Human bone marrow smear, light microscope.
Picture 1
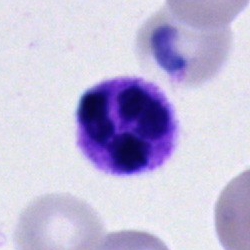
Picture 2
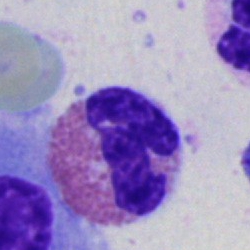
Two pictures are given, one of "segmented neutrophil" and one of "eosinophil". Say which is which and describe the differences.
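Picture 1 shows a segmented neutrophil, and picture 2 an eosinophil. First, the cytoplasm: it is violet-purple in picture 1, but packed with pink-red granules in picture 2.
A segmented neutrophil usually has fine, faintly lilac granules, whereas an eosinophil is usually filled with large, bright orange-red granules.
Second, the nucleus: picture 1 has lobes of dense, very dark purple chromatin, while picture 2 has a curved nucleus partly divided into lobes.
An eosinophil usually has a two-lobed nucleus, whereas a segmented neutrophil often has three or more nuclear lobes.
Picture 1 also shows no nucleoli and no vacuoles.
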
